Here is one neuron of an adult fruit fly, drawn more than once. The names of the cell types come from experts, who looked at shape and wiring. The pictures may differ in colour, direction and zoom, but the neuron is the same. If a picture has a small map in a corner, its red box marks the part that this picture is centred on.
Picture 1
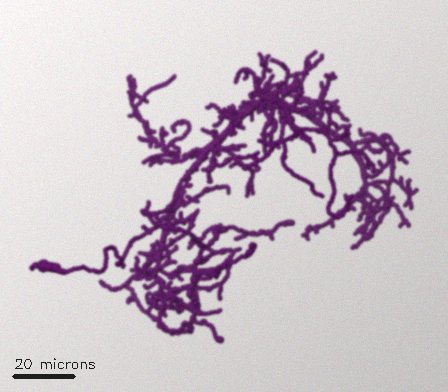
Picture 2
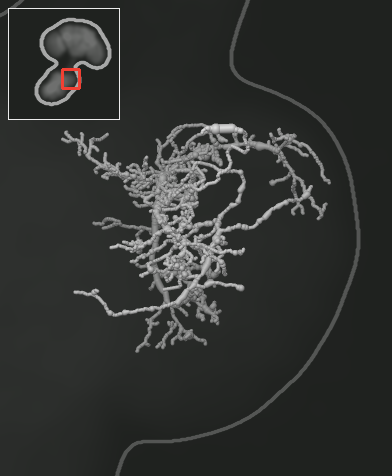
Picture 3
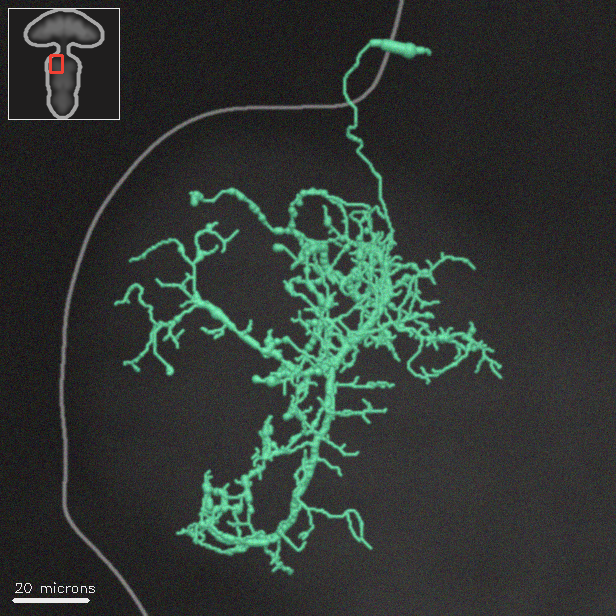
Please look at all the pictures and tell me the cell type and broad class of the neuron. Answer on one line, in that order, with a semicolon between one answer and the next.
INXXX468; nerve-cord intrinsic neuron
